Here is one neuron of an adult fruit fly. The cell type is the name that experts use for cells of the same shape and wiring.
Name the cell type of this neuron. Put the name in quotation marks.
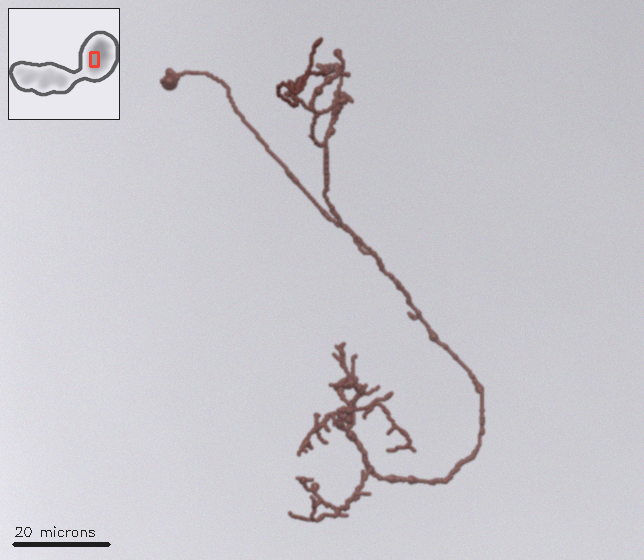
"PS241"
